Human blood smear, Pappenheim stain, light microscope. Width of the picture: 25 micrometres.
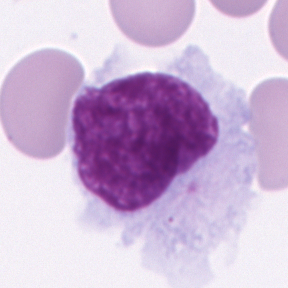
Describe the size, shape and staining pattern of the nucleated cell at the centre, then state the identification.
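Looking at the nucleus, I see a single unsegmented mass, its outline slightly bumpy, about 13 by 11 micrometres. It sits off-centre, toward the upper left of the cell. The chromatin looks dark purple and coarsely mottled. Only a few tiny reddish dots show in the cytoplasm. I'd call this a hairy cell.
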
